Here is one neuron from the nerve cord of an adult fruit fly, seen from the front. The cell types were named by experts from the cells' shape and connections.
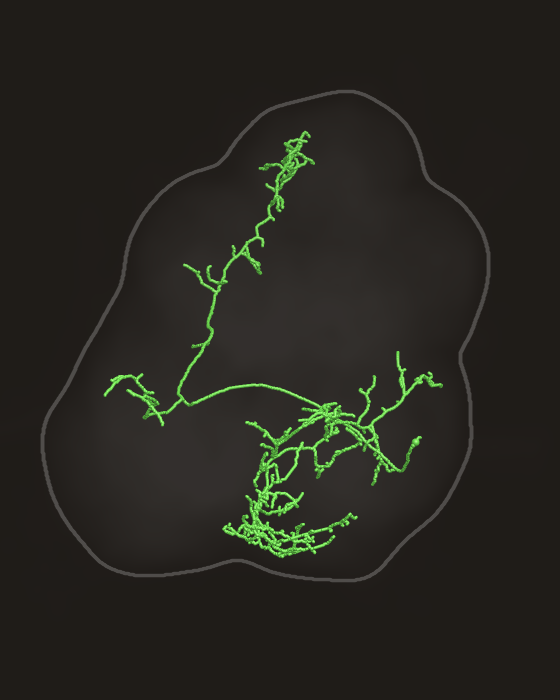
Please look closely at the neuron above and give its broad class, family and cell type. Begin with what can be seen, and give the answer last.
Dozens of branch ends can be seen. As drawn here it is taller than it is wide. This is a nerve-cord intrinsic neuron. The family is hemilineage 08B. It is of cell type IN08B062.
